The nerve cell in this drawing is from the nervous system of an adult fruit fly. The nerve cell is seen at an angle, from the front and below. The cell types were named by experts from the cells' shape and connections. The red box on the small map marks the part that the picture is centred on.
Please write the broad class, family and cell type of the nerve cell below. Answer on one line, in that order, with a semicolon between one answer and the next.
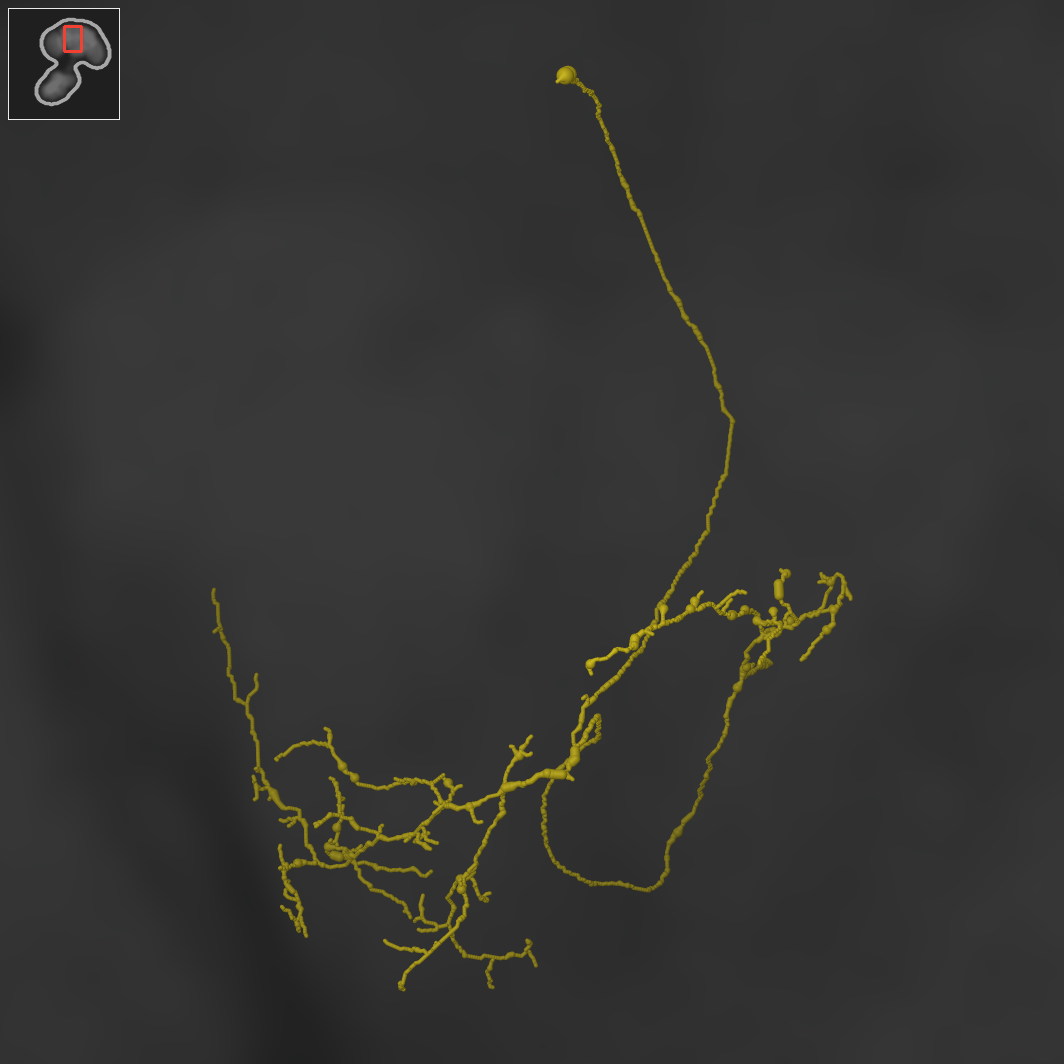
central-brain intrinsic neuron; hemilineage WEDd1; CB3316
